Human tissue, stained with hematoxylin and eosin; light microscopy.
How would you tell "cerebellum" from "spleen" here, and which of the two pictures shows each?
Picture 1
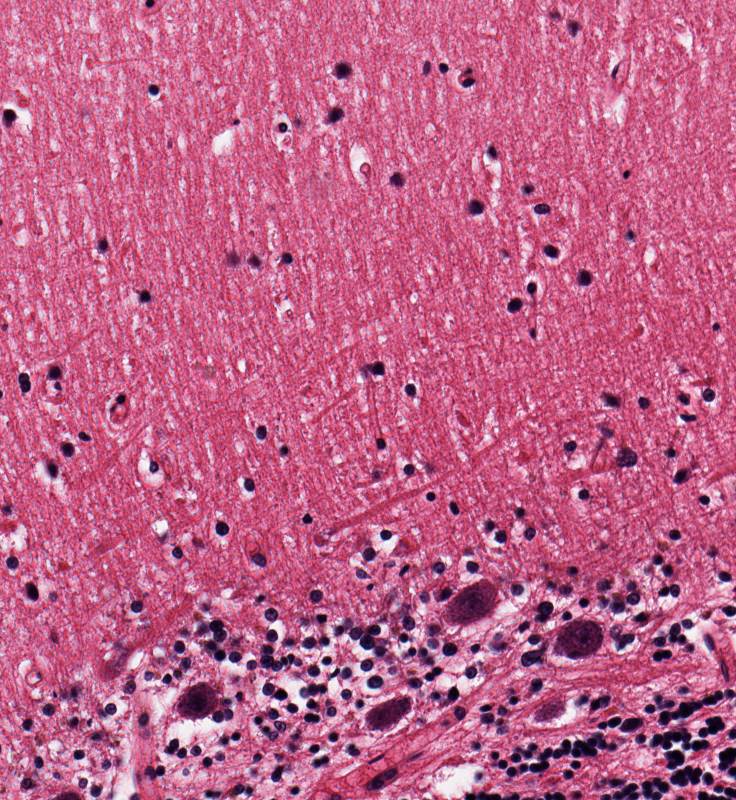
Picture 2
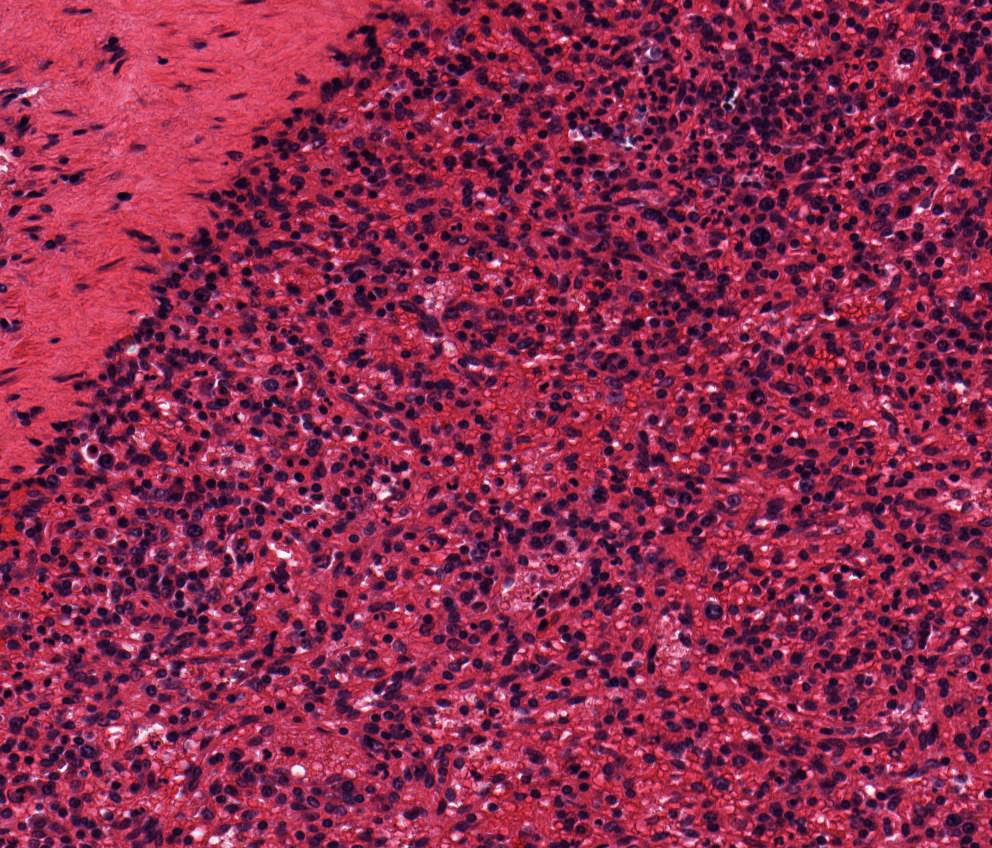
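Step one, identity: picture 1 is cerebellum and picture 2 is spleen. Step two, layout: picture 1 has a pale pink, sparsely cellular layer over the upper three-quarters and a densely cellular bottom strip; picture 2 has a pink fibrous band in the upper-left corner and a dense cellular sheet elsewhere. Step three, sparse areas: the upper layer has only scattered small, round, dark nuclei, and the fibrous band holds far fewer nuclei than the sheet beside it. Step four, dense areas: both are crowded with small, round, dark nuclei; in picture 1 they are blue, with little visible cytoplasm. Step five, other cells: picture 1 has several large neurons with abundant purple cytoplasm and round nuclei along the boundary between its layers, and picture 2 has scattered cells with pale, clear to foamy cytoplasm dotted through the sheet.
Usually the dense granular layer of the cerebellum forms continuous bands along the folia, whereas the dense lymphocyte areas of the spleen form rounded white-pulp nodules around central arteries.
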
